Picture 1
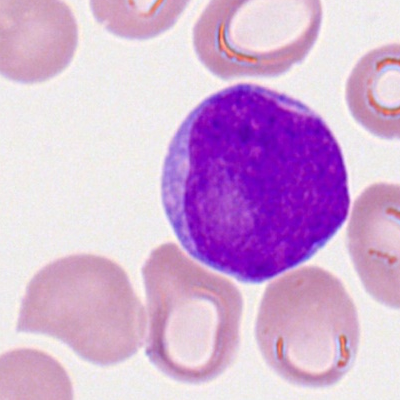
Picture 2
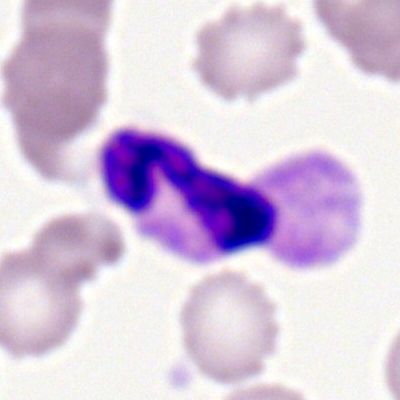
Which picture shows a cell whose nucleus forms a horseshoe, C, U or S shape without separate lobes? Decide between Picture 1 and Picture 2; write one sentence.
The cell in Picture 2 has a nucleus bent into a band with no separate lobes.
